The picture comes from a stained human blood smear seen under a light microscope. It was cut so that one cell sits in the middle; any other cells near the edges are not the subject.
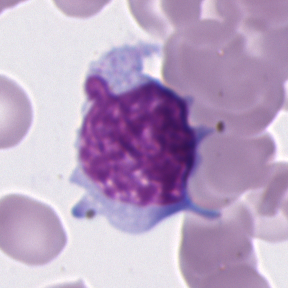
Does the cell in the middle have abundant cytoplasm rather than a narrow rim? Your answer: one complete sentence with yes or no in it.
No, in this cell the cytoplasm is scant.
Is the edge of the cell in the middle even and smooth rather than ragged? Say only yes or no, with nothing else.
No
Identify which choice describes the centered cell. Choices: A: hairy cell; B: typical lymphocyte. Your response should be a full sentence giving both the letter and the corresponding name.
The correct identification, given in option B, is that the central cell is a typical lymphocyte.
